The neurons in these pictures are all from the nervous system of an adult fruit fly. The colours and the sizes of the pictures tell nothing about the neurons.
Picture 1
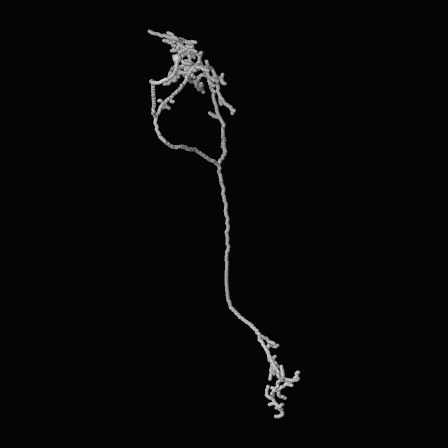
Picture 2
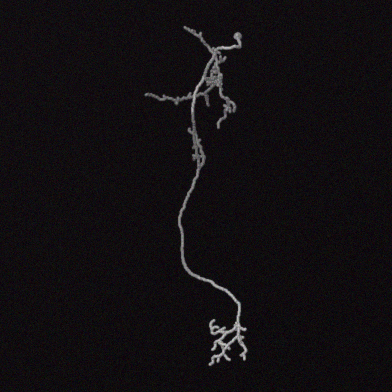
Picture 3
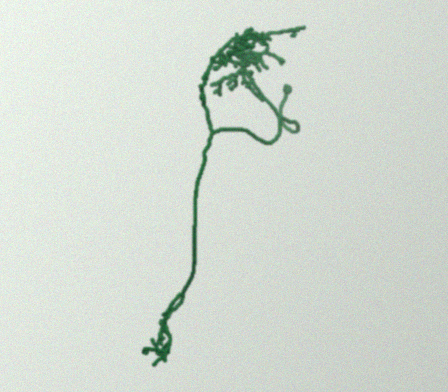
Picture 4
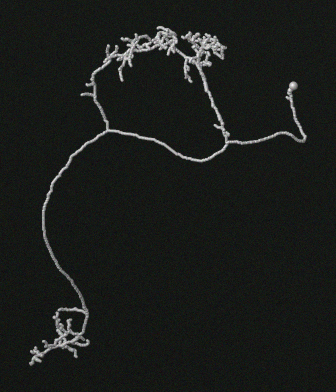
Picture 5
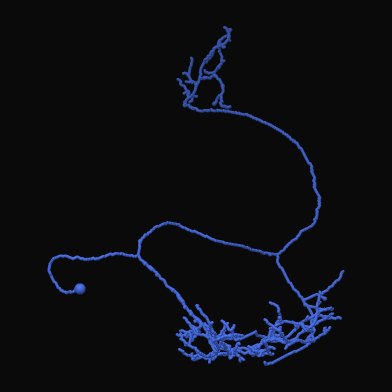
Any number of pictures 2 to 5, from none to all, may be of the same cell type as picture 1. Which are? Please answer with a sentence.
Picture 2, picture 3, picture 4 and picture 5 are of the same cell type.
